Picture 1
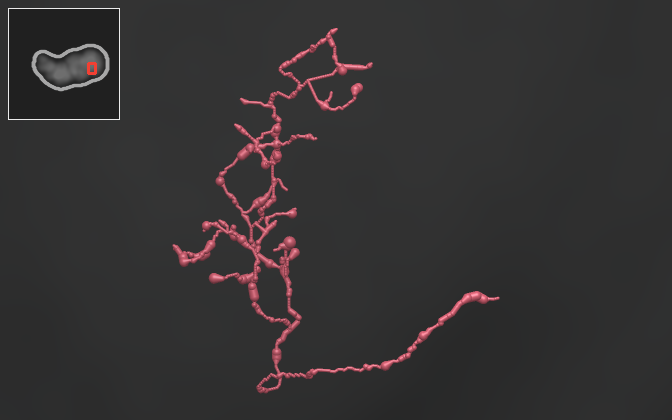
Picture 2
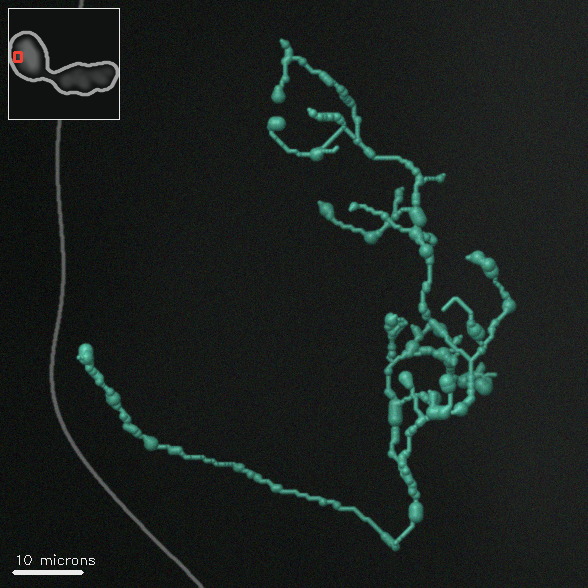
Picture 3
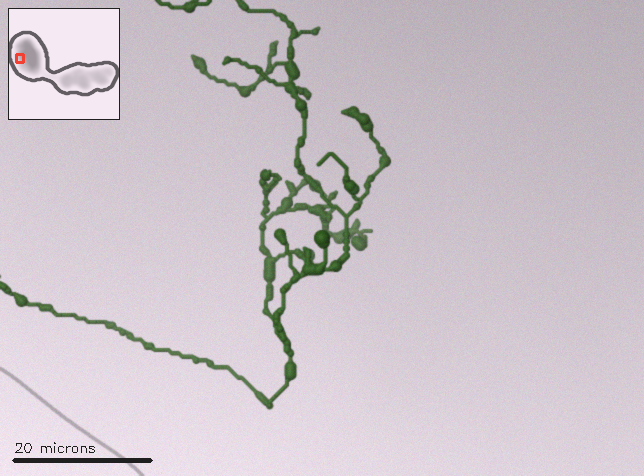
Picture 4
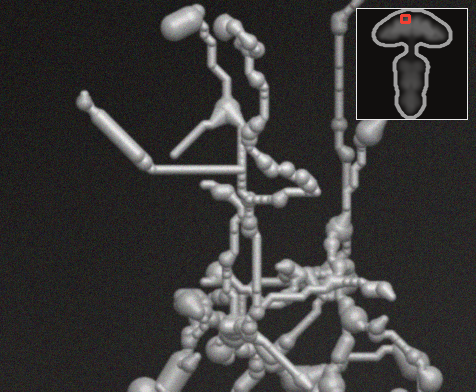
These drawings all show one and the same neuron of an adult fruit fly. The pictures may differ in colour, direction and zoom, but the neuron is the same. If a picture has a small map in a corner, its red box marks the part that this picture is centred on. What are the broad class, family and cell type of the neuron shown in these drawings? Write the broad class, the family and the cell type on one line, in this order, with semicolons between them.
sensory neuron entering the brain; class hygrosensory; HRN_VP1d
